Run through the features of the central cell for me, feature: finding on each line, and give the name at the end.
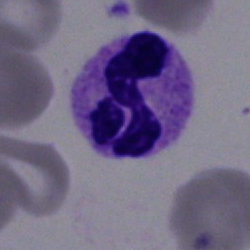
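Outline: round and smooth
Chromatin: dark purple, densely clumped
Nucleoli: none visible
Vacuoles: none seen in the cytoplasm
Name: segmented neutrophil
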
